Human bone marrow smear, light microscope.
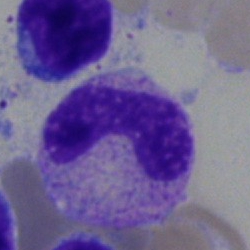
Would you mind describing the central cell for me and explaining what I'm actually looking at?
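Roughly round and smooth-edged, the cell contains a nucleus shaped as a thick curved band bent into a horseshoe. The hollow of this curve opens downward and is filled with cytoplasm. Chromatin is dark purple and fairly condensed, with small paler spots. Answer: band neutrophil.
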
